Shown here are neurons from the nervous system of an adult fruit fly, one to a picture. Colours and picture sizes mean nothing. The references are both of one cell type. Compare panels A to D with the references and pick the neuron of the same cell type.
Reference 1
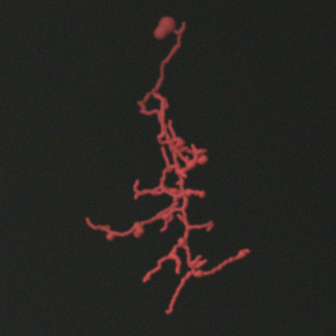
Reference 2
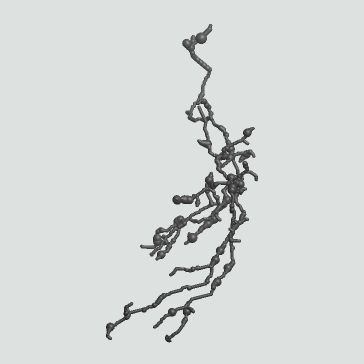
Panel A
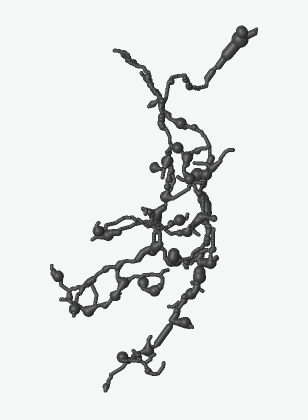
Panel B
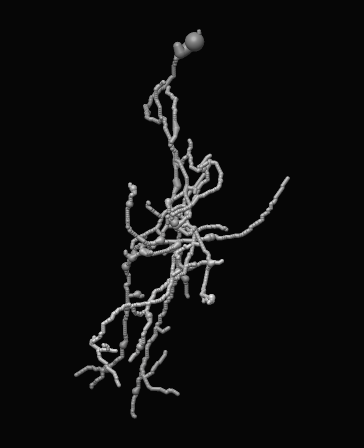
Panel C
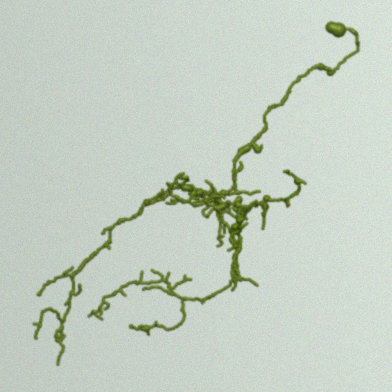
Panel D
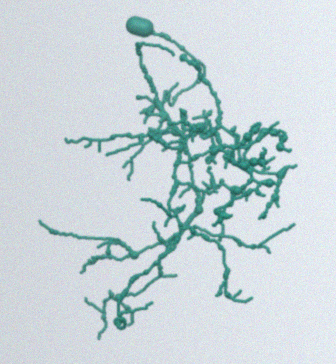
A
